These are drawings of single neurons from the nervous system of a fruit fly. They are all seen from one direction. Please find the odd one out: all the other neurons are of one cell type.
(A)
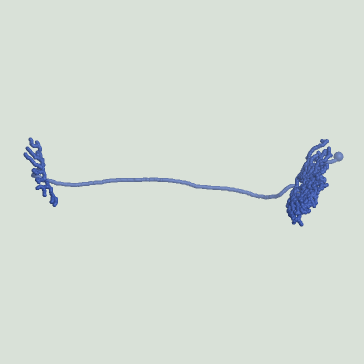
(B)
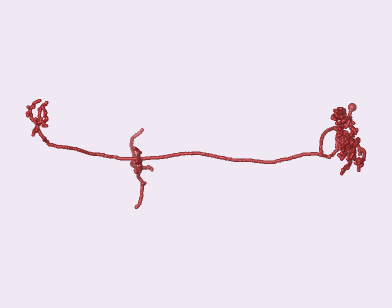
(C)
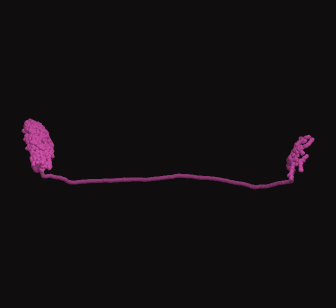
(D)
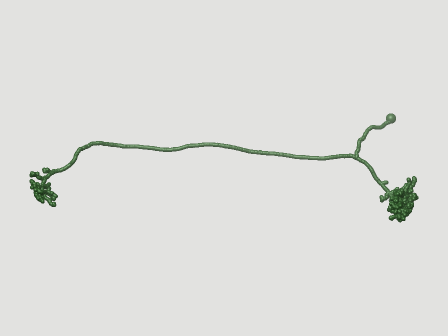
Picture B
